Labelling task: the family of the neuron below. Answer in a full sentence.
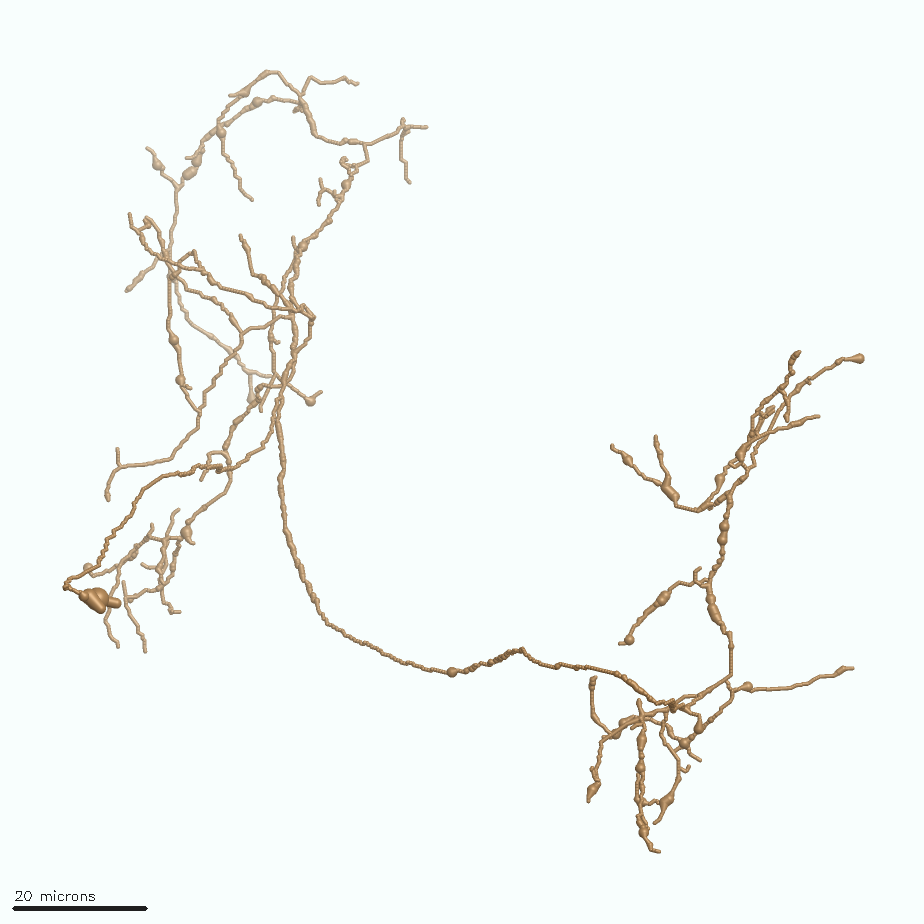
The family is hemilineage 01A.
